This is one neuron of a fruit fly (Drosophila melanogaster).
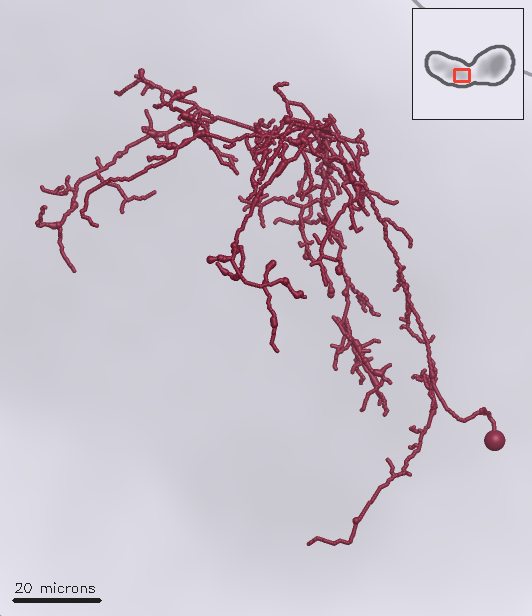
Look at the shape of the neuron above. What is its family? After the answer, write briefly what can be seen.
Its family is hemilineage 08A. Its broad class is nerve-cord intrinsic neuron. The cell body is at the lower right of the picture. By the scale bar it is about 110 microns tall in this view. Dozens of branch ends can be seen.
